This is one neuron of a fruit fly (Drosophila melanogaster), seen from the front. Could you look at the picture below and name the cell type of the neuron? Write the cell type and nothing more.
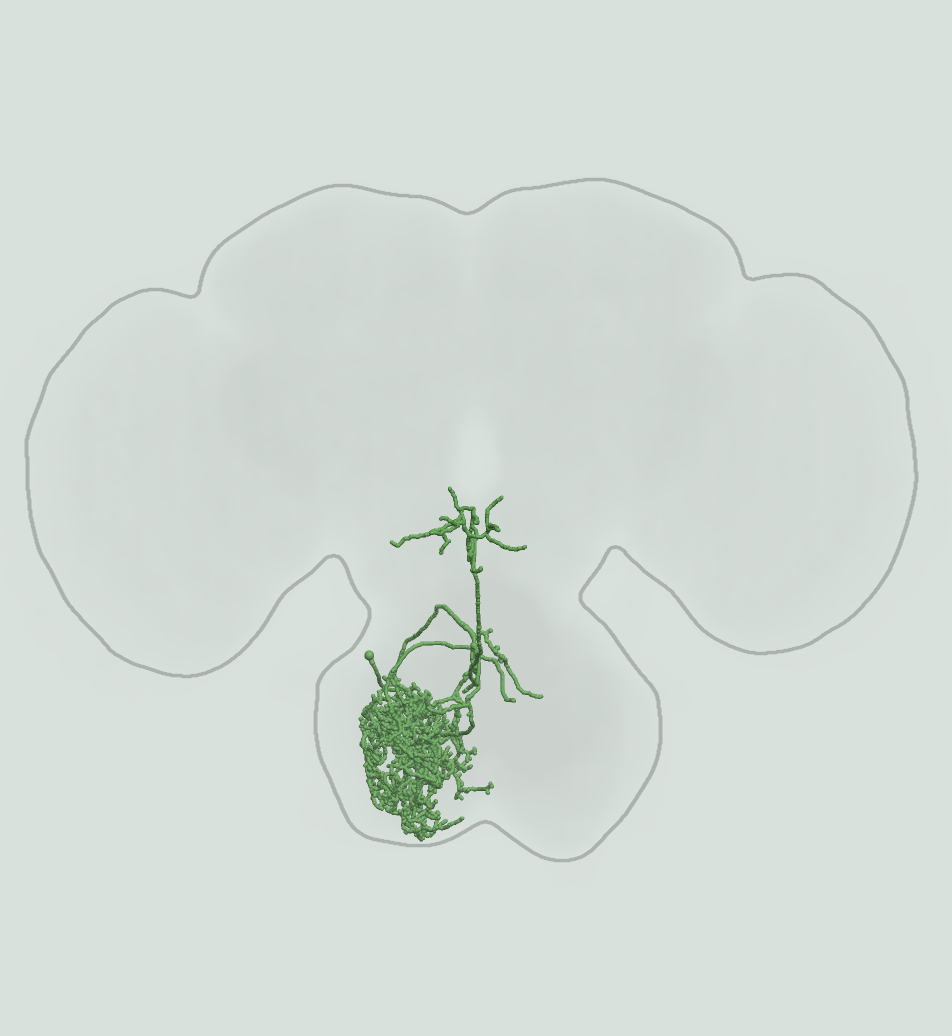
AN19A018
